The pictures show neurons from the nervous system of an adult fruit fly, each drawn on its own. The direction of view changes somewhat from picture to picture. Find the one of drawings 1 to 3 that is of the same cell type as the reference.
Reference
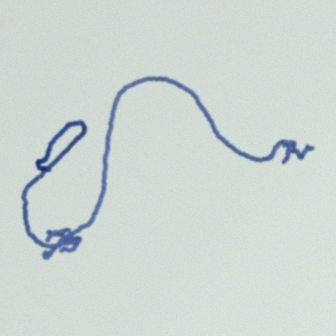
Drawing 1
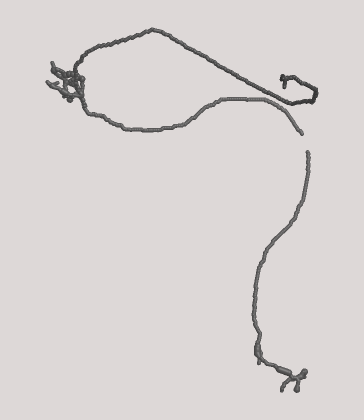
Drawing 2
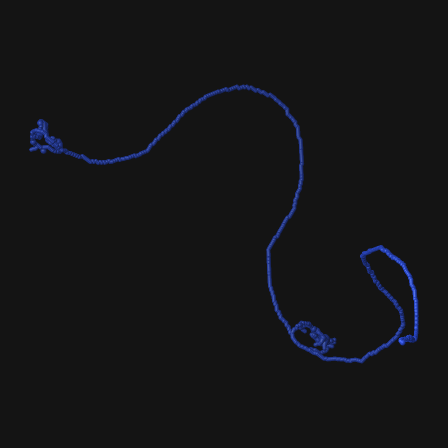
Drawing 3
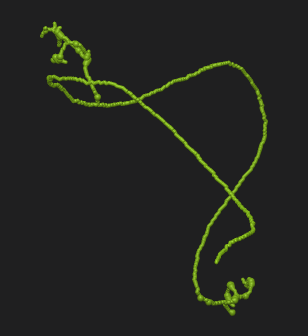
1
